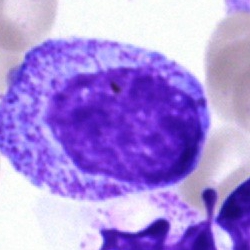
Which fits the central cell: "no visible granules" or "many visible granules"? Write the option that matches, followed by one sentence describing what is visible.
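Many visible granules. Many purple granules are scattered throughout the cytoplasm.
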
